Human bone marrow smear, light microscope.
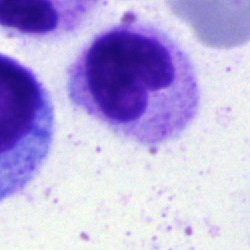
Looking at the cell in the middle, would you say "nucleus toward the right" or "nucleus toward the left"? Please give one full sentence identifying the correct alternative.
What sits toward the left of the cell is its nucleus.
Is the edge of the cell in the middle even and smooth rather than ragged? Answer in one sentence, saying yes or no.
Yes, what bounds this cell is a smooth, even outline.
